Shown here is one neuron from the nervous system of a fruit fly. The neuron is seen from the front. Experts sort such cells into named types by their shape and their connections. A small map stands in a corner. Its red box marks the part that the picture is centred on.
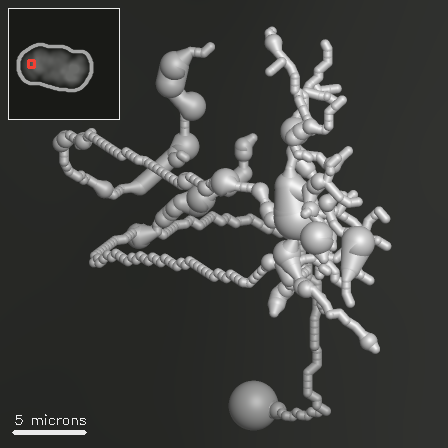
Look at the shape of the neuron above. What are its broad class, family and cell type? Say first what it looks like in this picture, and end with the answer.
The cell body can be seen at the bottom of the picture. From top to bottom in the picture it spans about 30 microns. It is an optic-lobe intrinsic neuron. The family is T. The cell type is T5b.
